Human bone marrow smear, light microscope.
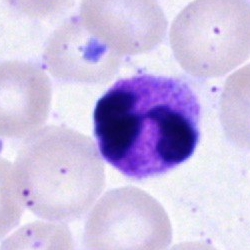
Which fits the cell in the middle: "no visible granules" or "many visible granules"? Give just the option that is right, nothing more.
Many visible granules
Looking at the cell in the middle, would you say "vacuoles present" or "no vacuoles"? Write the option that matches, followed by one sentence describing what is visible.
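No vacuoles. No vacuoles are seen in the cytoplasm.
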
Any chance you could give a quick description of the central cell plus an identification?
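A round, smooth outline bounds the cell. The chromatin is dense and deeply stained. No nucleoli are visible within the nucleus. This is a segmented neutrophil.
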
